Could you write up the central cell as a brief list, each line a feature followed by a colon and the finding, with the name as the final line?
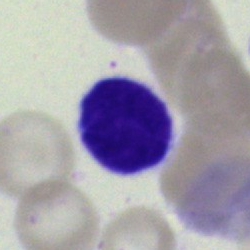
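Outline: round, smooth edge
Chromatin: dense, dark blue-purple, nearly uniform
Nucleoli: none made out
Cytoplasm: scant, at most a thin, barely visible rim
Name: lymphocyte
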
